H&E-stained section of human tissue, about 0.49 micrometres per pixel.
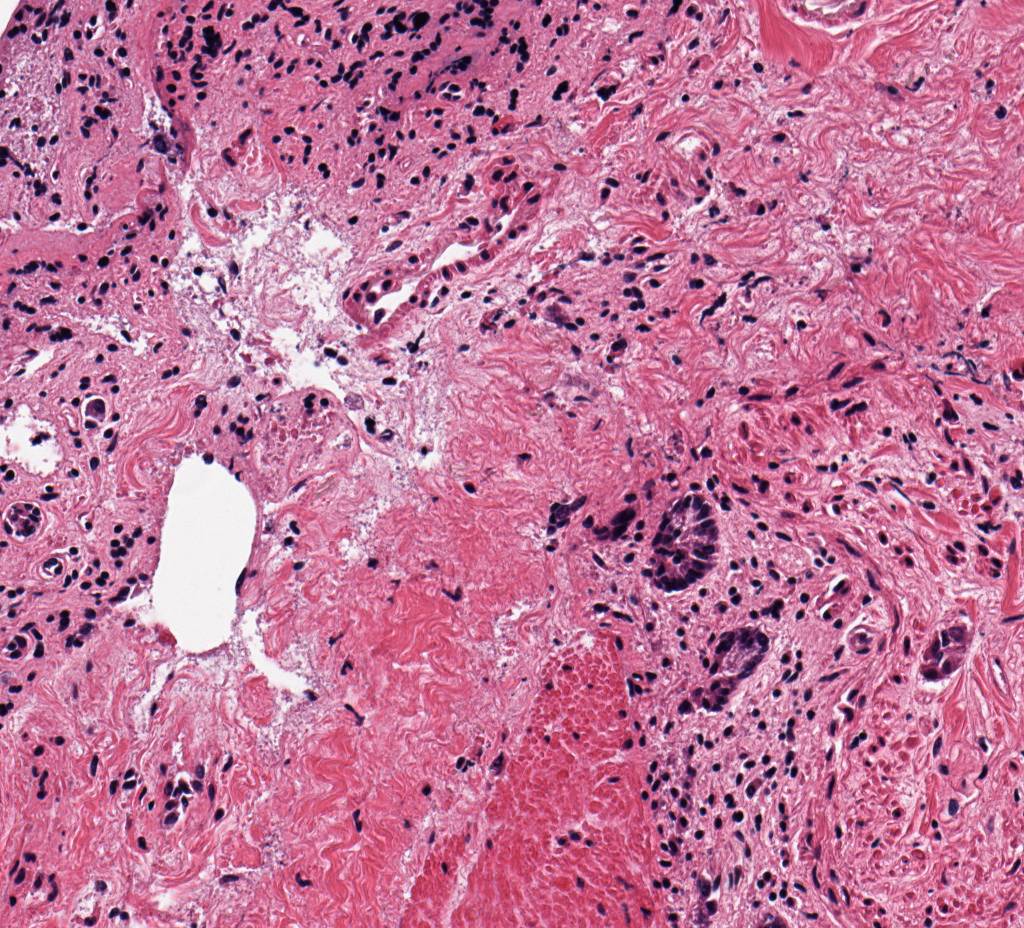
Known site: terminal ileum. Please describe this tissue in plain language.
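Just right of centre: small compact clusters of crowded dark purple nuclei. Stroma nuclei mostly small, dark, oval to elongated. Upper left of centre: paler, loose, frayed area with small clear gaps running through. Bottom centre: patch of deeper red, densely packed material.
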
